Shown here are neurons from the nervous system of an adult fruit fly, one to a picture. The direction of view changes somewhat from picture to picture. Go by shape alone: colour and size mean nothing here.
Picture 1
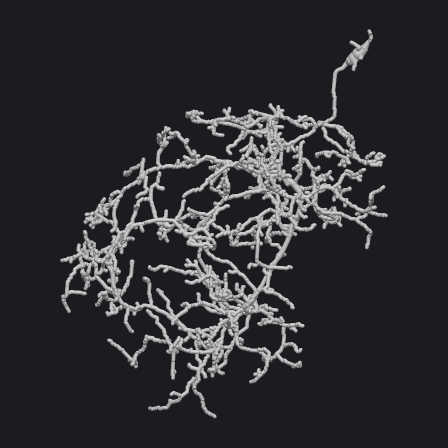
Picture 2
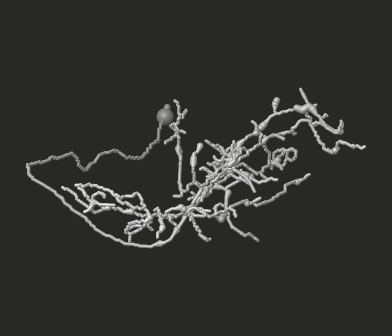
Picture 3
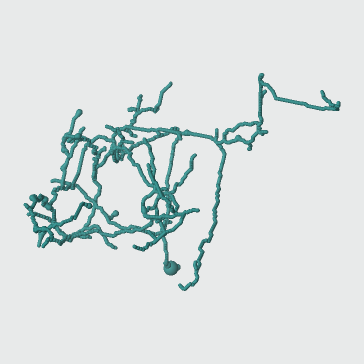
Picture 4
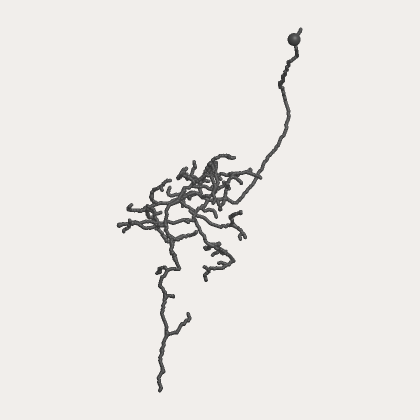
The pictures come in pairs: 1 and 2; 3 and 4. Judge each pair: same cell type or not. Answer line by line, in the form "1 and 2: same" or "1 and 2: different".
1 and 2: different
3 and 4: same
